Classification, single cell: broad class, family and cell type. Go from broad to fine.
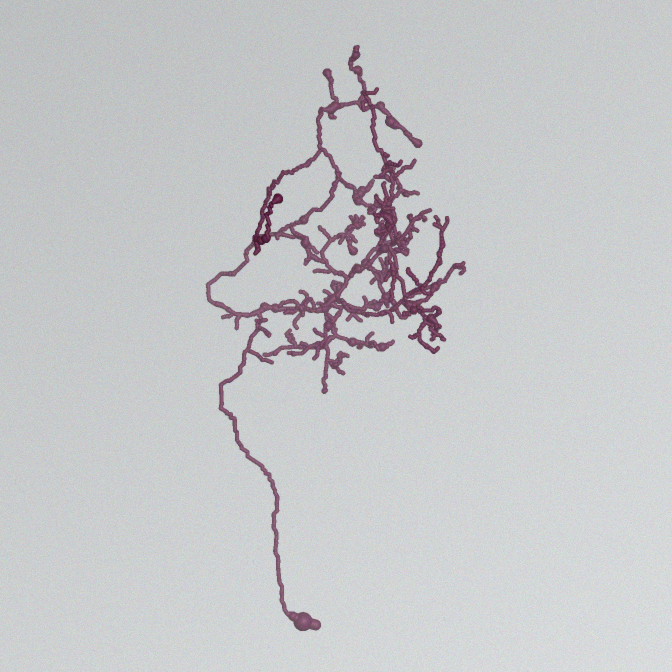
nerve-cord intrinsic neuron; hemilineage 01B; IN01B060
